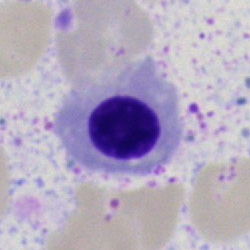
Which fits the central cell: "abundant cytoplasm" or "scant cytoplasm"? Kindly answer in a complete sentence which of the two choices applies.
The cytoplasm forms a broad area around the nucleus.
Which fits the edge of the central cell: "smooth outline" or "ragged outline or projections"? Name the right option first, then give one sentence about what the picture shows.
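Ragged outline or projections. The cell outline is irregular, with an angular corner jutting out at the upper right.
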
